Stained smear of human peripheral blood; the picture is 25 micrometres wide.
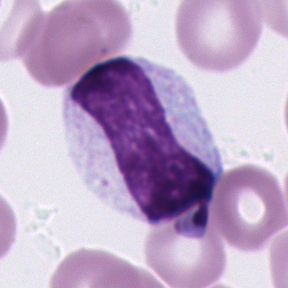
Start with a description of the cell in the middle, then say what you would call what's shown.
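Nucleus elongated, running diagonally from upper left to lower right. Spans the cell, reaching the cell edge at both ends. No nucleoli visible. Cytoplasm without coarse granules. Band neutrophil.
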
